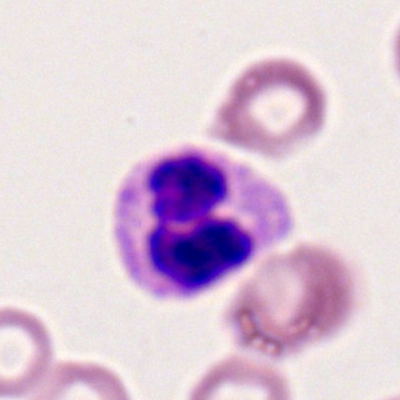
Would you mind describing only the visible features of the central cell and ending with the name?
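The nucleus is split into two lobes, one positioned above the other, and shows no nucleoli. Fine, faint lilac granules lie in the cytoplasm, which contains no vacuoles. The cell is a segmented neutrophil.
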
